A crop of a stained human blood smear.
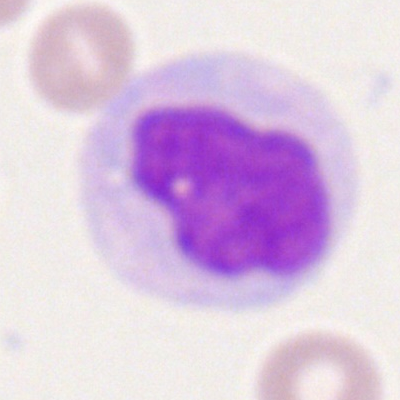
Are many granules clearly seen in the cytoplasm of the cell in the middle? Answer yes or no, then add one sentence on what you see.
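No. No distinct granules are visible in the cytoplasm.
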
